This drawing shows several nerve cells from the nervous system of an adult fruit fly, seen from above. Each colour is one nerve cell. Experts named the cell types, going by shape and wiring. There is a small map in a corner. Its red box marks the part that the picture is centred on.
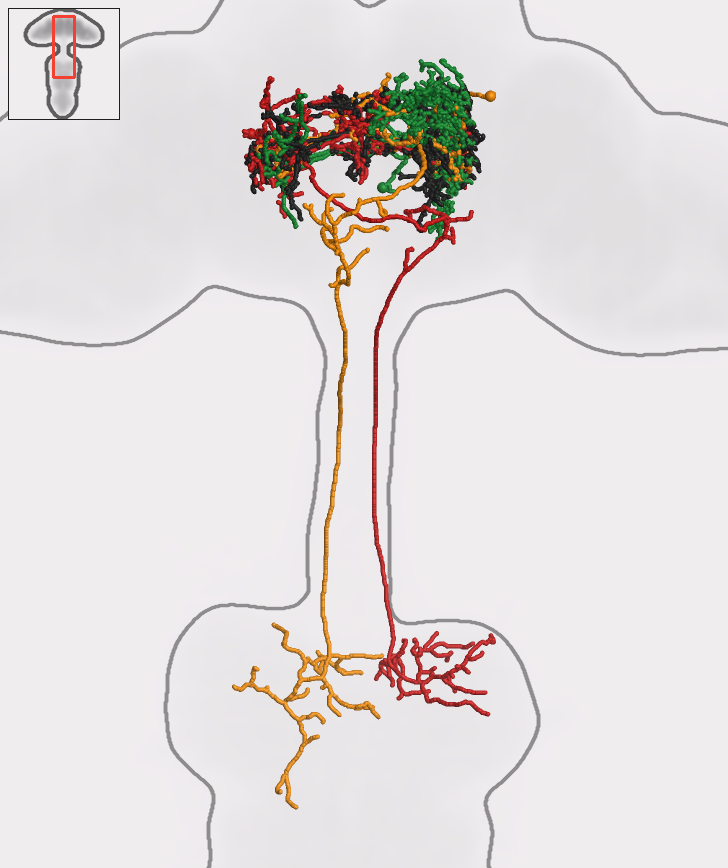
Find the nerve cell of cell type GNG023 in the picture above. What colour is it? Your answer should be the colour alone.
black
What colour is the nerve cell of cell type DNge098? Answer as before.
orange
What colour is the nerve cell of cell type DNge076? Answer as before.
red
